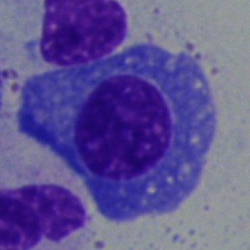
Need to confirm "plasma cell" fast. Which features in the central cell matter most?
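Let me begin with the outline of this plasma cell: it's irregular, with broad uneven bulges rather than a smooth round edge. The cytoplasm is abundant and blue, and it surrounds the nucleus on all sides. Small clear vacuoles are scattered through it, mostly toward the right and lower parts of the cell. As for granules, I don't see any distinct coloured ones in the cytoplasm.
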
